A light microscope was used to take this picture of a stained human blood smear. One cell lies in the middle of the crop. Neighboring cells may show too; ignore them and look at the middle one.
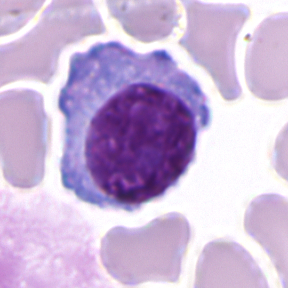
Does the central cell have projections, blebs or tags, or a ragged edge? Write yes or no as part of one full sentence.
Yes, the cell does have a ragged or frayed edge, or projections, blebs or tags.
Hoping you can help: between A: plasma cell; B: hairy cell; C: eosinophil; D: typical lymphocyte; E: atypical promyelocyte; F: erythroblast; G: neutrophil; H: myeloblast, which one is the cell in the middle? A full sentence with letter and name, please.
The centered cell is a plasma cell, which is why option A is right.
